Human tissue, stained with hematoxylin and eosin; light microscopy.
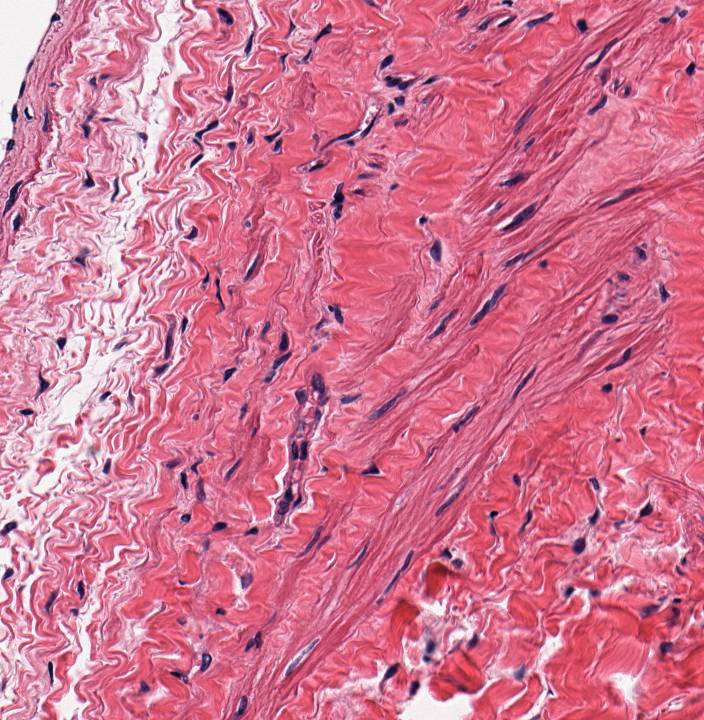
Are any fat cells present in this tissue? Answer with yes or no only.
No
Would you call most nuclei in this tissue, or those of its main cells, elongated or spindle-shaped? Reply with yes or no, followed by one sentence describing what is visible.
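Yes. The nuclei are sparse, dark and spindle-shaped, lying singly between the fibres.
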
